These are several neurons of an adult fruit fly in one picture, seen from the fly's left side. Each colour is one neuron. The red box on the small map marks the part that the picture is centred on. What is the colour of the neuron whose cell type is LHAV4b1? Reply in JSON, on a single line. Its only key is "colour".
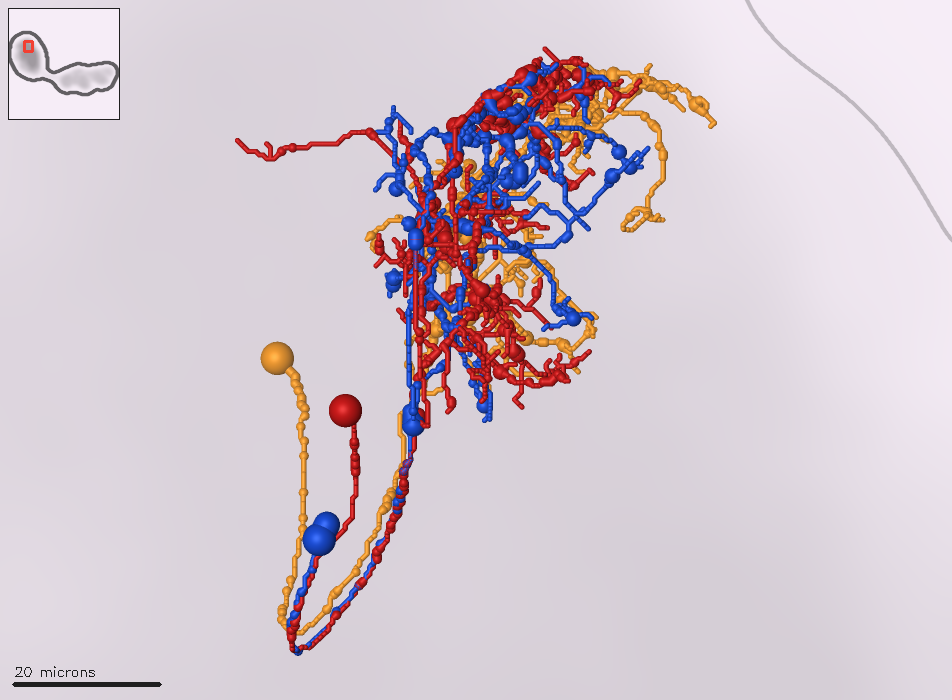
{"colour": "blue"}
